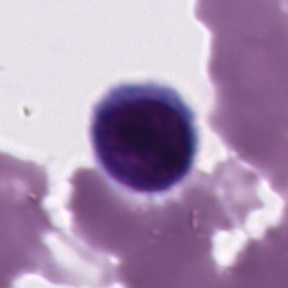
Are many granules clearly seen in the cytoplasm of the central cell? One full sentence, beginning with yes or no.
No, no granules can be seen in the cytoplasm of this cell.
